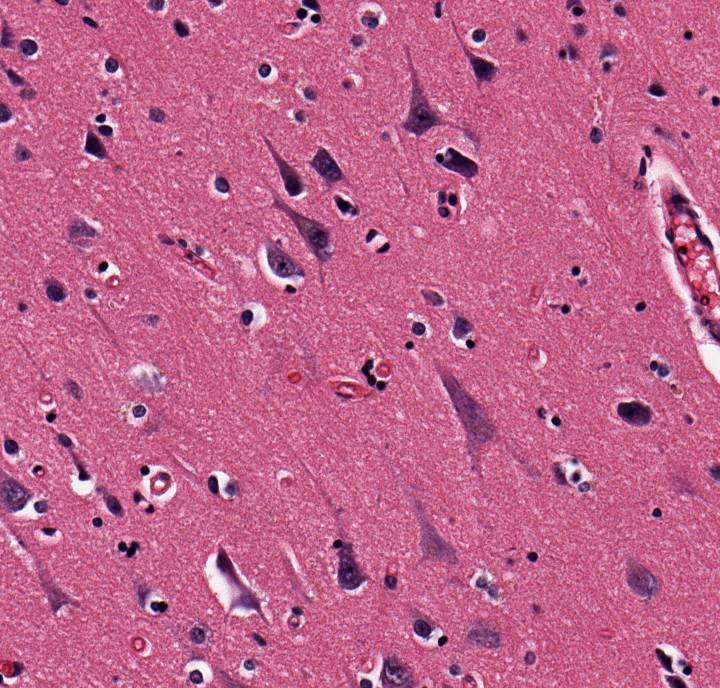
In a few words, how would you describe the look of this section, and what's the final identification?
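Notice the pink, finely fibrillary neuropil, nerve cells and small glial nuclei scattered evenly through it, without epithelium or glands. Many neuron bodies are dark purple and angular, with nuclei hard to see. Many small, round, dark glial nuclei sit in clear halos. Upper right edge: an elongated vessel packed with red blood cells. This is cerebral cortex.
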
